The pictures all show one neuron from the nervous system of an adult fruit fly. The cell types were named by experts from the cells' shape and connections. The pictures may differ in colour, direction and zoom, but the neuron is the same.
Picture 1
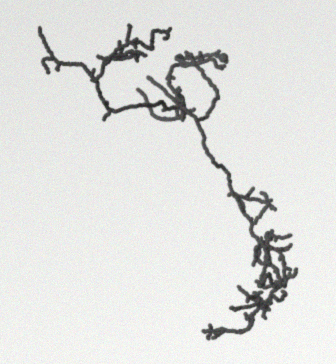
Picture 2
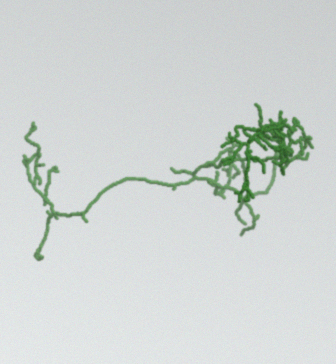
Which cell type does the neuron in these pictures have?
SMP381_b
